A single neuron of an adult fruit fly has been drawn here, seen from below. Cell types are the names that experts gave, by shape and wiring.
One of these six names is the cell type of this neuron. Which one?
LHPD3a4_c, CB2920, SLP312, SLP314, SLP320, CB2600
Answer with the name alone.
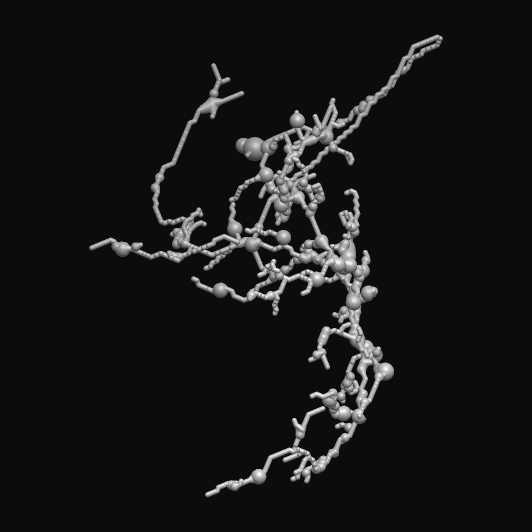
CB2920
